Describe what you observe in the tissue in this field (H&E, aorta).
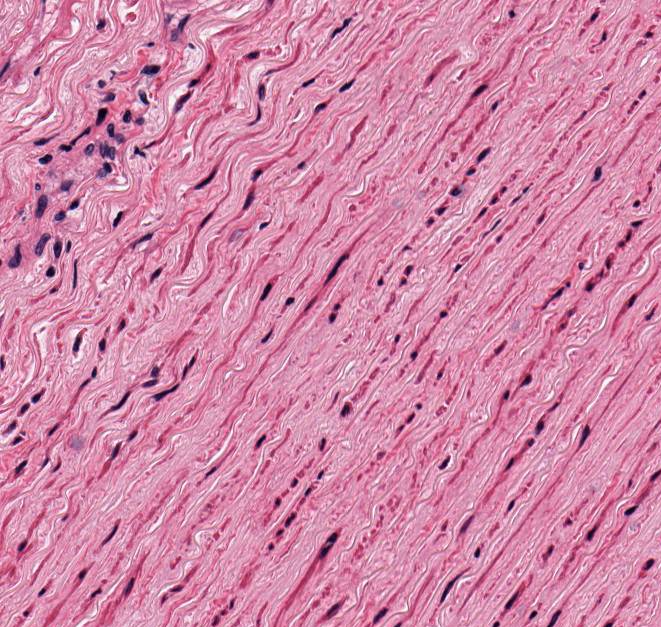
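Parallel, densely packed pink fibres run obliquely across almost the whole field and show a fine wavy crimp, most pronounced at upper left. Thin, elongated dark nuclei lie between the fibres, long axes parallel to them. In the upper left corner the fibres are looser and more wavy, with a small cluster of darker, more crowded nuclei.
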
